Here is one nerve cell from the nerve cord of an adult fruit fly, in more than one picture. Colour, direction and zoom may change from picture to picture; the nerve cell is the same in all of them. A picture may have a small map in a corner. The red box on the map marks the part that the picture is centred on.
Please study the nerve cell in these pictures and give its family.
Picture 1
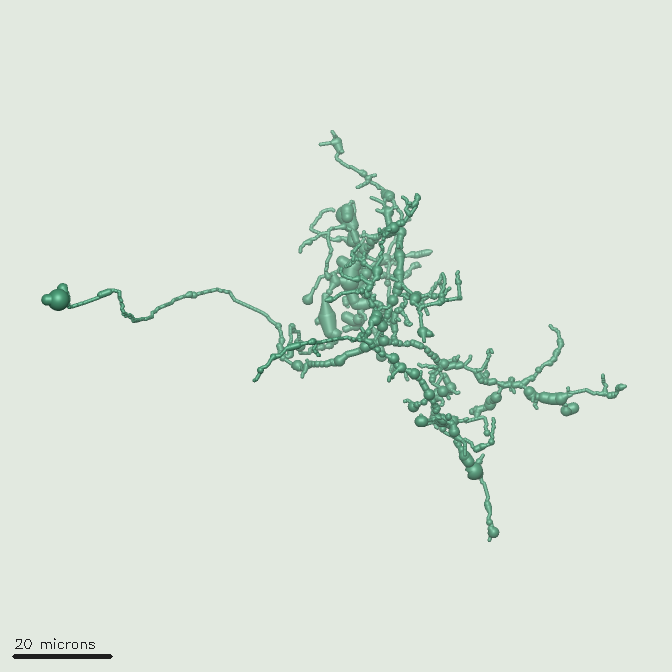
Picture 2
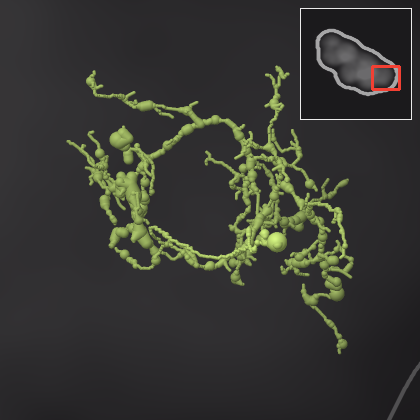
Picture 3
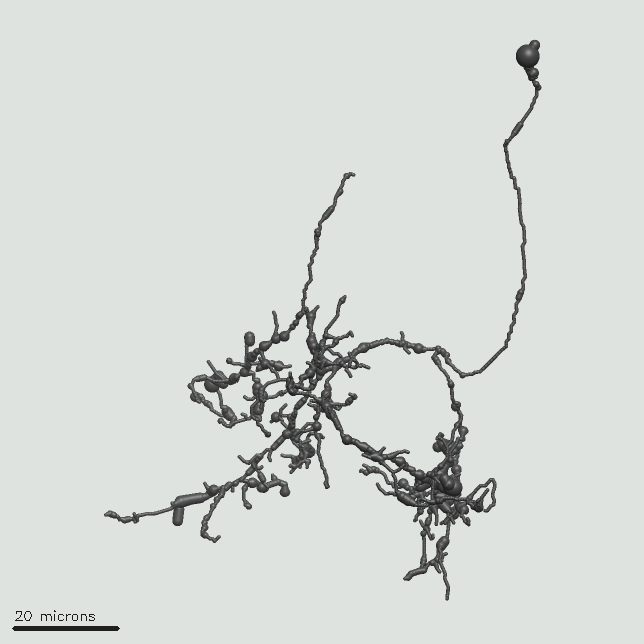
hemilineage 09A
